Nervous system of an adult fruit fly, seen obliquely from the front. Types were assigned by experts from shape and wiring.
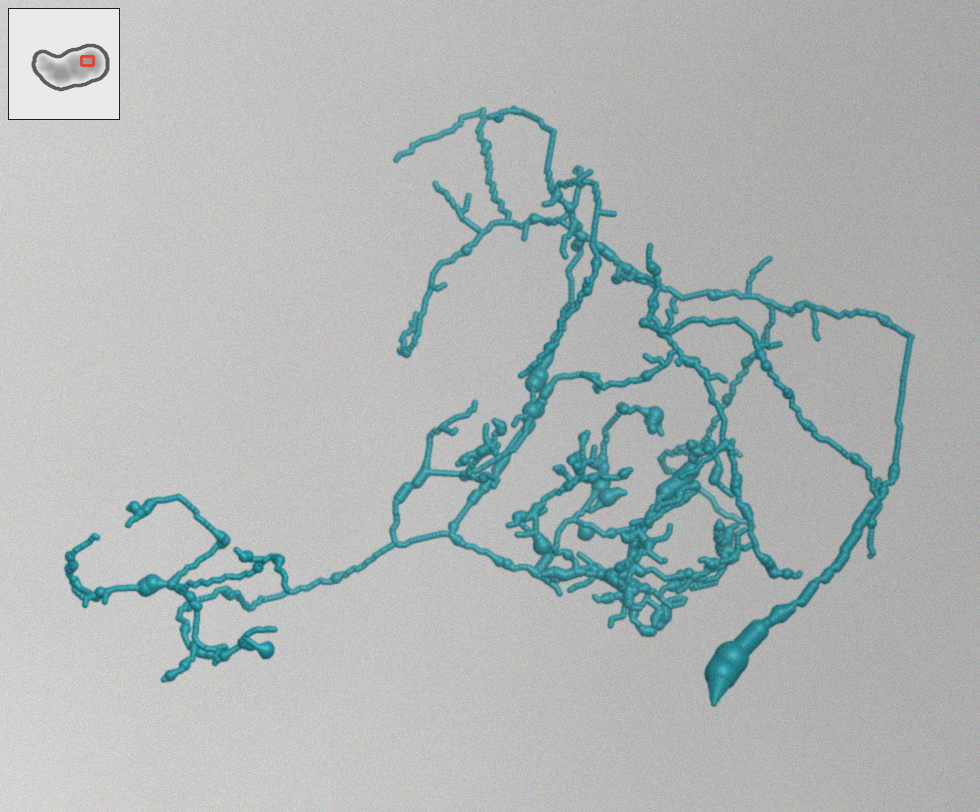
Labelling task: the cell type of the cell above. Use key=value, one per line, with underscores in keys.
cell_type=PAM08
